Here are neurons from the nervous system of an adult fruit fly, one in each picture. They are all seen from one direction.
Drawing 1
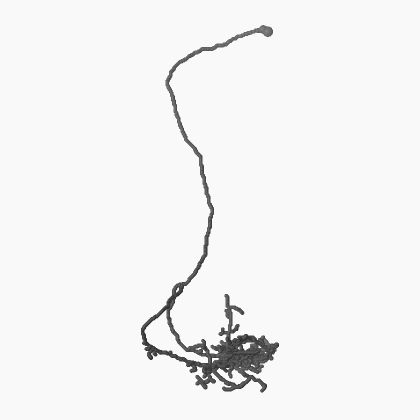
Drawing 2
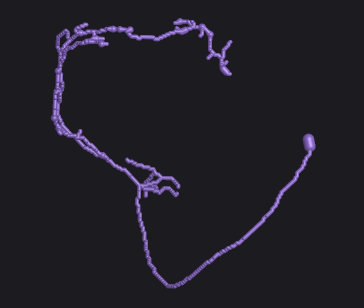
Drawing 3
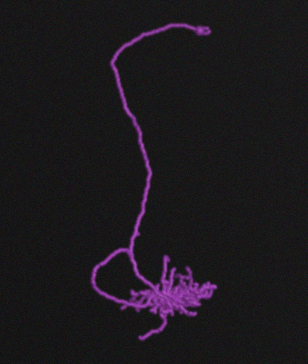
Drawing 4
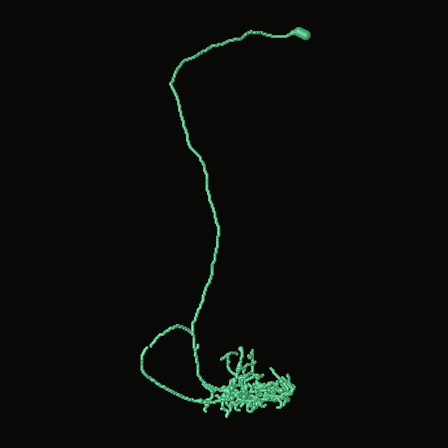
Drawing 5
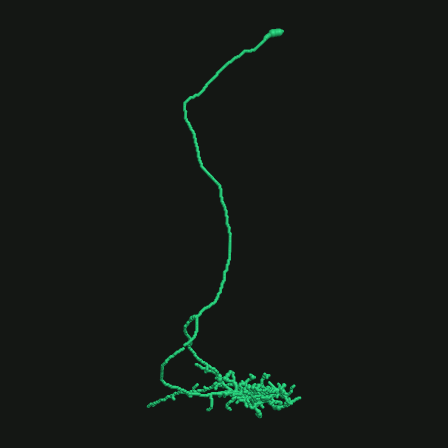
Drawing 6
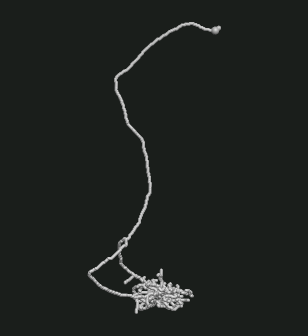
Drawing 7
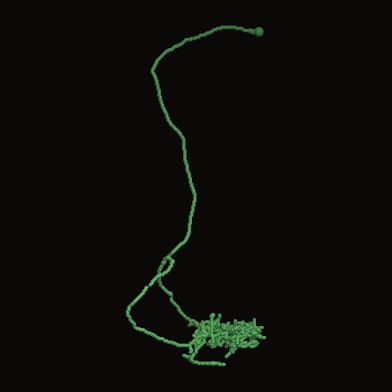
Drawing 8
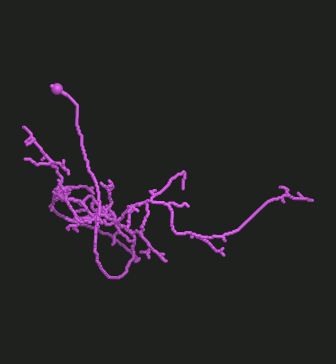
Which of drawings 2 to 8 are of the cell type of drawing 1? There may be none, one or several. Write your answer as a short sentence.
Drawing 3, drawing 4, drawing 5, drawing 6 and drawing 7 are of the same cell type.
